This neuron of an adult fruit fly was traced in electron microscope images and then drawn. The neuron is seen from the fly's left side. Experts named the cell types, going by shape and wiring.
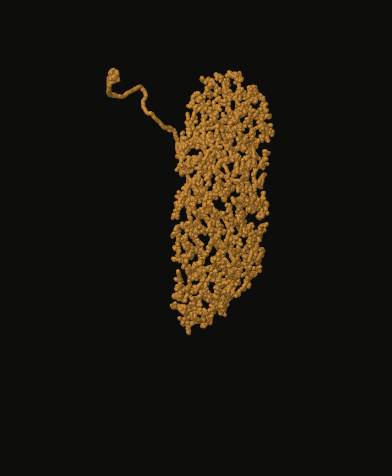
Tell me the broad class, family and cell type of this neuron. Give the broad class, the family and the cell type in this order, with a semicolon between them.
optic-lobe intrinsic neuron; Li; Li11a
